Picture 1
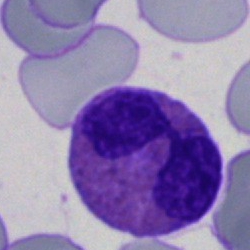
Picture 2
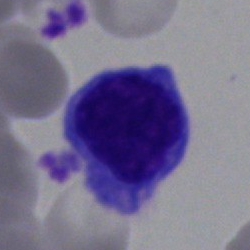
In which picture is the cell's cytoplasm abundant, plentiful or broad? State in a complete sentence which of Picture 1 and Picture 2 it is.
There is broad cytoplasm around the nucleus of the cell in picture 1.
